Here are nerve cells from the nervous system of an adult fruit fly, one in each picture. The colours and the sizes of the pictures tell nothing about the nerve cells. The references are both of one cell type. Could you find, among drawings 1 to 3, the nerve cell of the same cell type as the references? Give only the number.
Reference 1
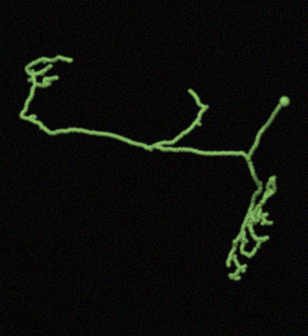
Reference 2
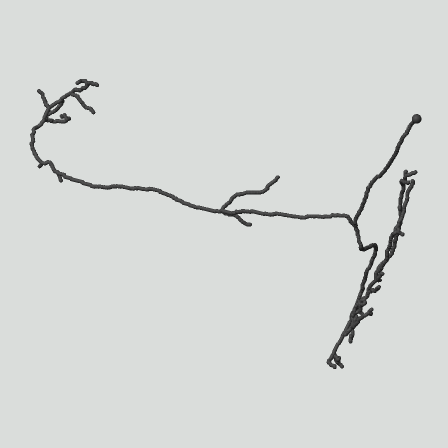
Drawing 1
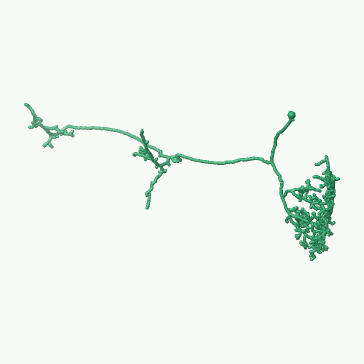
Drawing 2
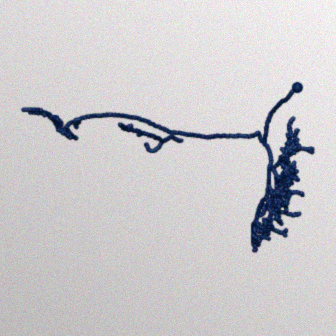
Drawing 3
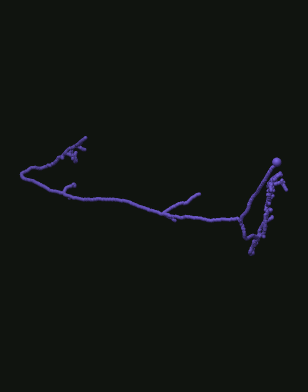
3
